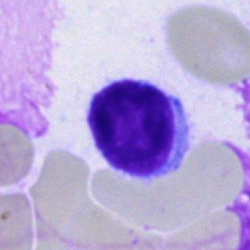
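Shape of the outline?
Round and smooth.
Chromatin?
Dark purple, densely clumped.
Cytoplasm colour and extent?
Blue; a thin rim, widest on the right.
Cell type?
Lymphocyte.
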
